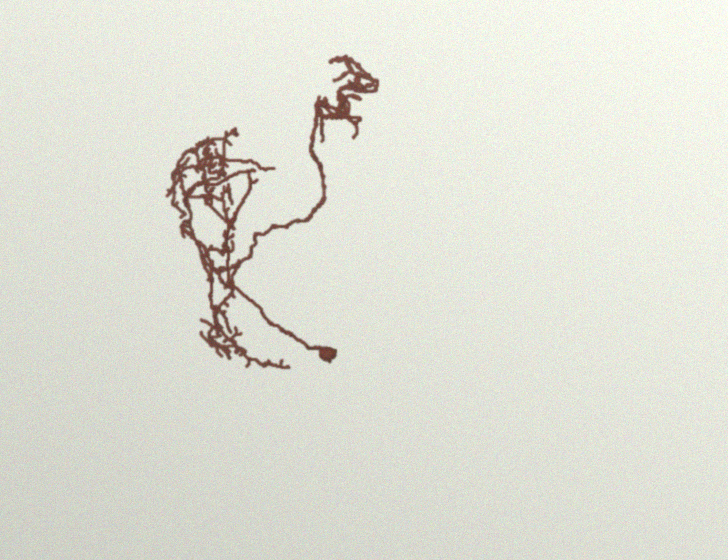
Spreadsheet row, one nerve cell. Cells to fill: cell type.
IN16B037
